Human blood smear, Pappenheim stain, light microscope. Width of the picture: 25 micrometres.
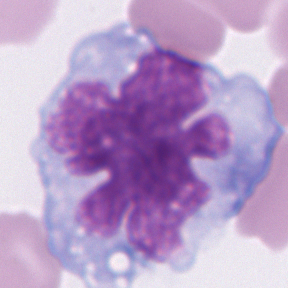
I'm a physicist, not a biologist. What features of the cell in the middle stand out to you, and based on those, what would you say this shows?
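Start with the outline: it is irregular, the margins bulging unevenly. Inside, the chromatin is finely lacy and stringy, not coarsely clumped. There is plenty of pale grey-blue cytoplasm, with a few small clear vacuoles in its lower part. This is a monocyte.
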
